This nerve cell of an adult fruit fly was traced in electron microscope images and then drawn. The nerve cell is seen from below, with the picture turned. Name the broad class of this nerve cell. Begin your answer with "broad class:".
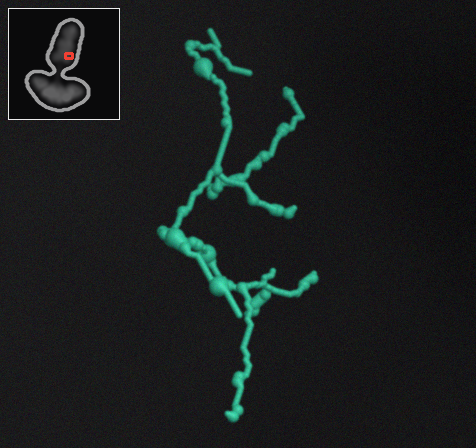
broad class: sensory neuron entering the nerve cord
